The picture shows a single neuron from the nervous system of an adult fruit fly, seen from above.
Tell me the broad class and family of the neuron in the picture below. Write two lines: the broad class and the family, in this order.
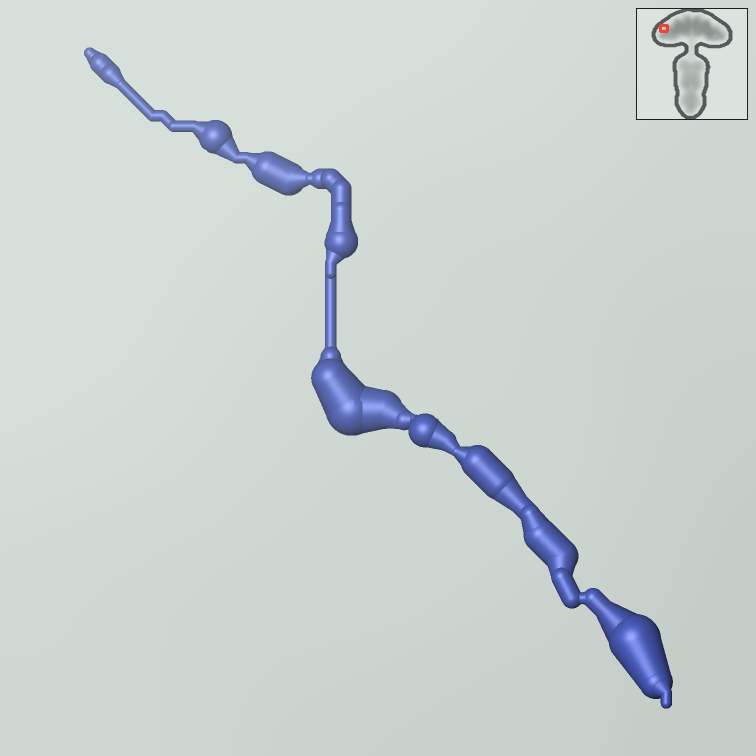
photoreceptor or other optic-lobe sensory neuron
class visual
